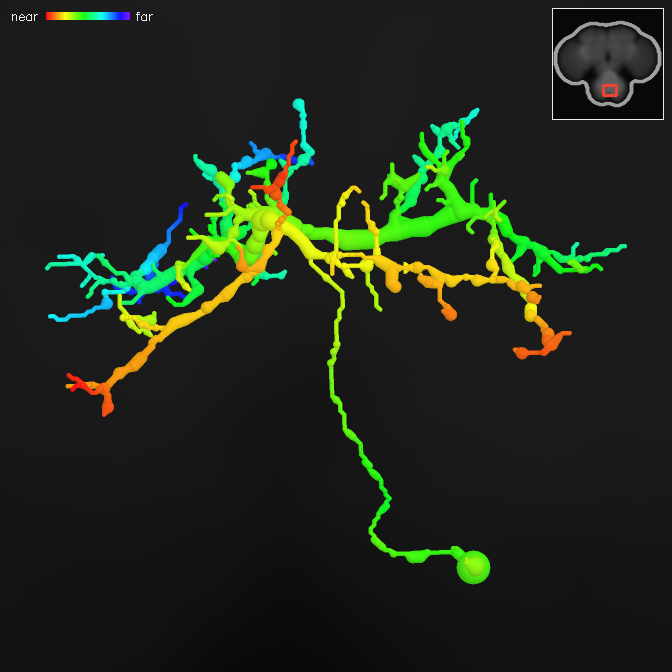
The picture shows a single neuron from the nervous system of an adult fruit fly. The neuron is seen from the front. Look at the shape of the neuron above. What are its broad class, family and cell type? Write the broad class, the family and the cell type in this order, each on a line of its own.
nerve-cord intrinsic neuron
hemilineage 00A
IN00A060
